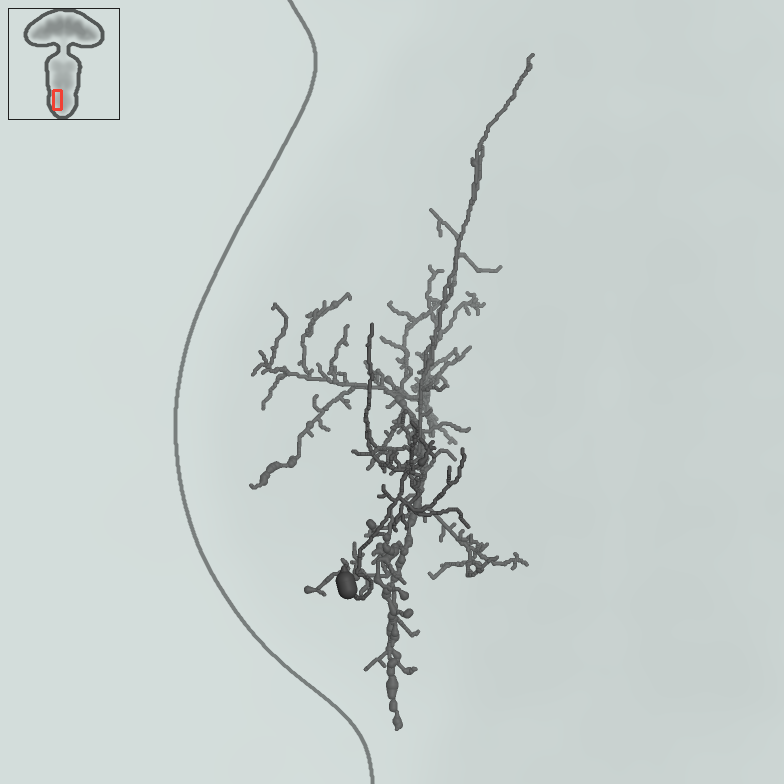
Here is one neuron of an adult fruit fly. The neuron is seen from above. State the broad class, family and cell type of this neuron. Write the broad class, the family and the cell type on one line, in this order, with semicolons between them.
nerve-cord intrinsic neuron; hemilineage 19A; IN19A104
